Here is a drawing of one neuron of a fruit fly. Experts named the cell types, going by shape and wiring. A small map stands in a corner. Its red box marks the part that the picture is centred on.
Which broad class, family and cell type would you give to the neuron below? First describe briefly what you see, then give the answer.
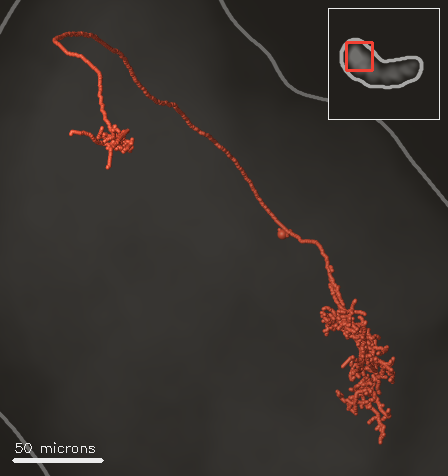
By the scale bar it is about 250 microns tall in this view. Dozens of branch ends can be seen. It is a central-brain intrinsic neuron. The family is hemilineage VLPd&p1_dorsal. It is of cell type PVLP008_a1.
